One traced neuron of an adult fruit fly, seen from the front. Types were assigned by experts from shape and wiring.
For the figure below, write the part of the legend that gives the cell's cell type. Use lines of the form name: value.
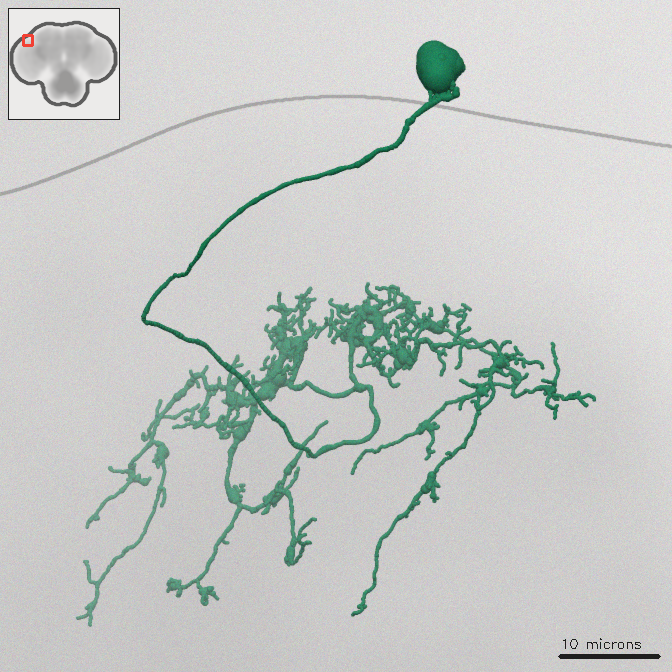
cell type: Dm-DRA1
